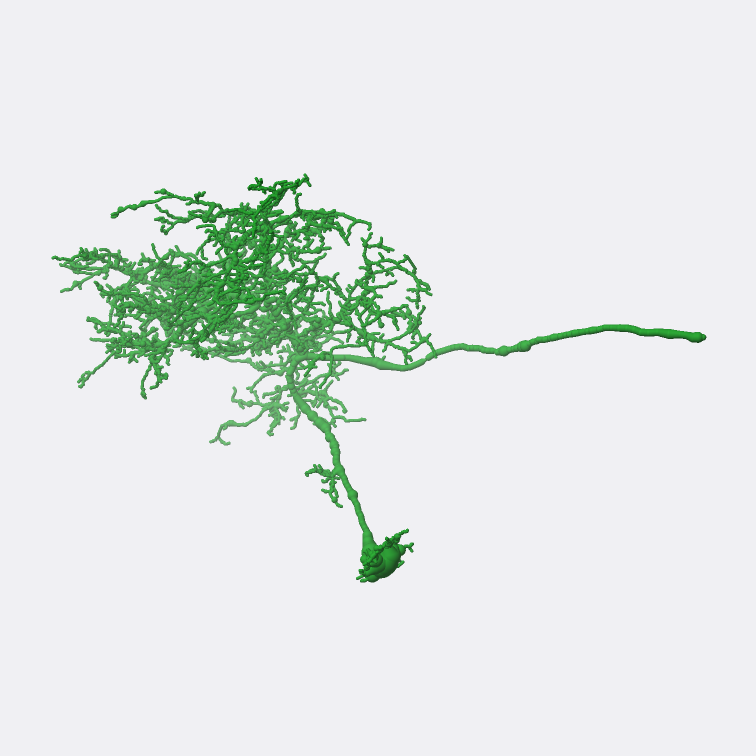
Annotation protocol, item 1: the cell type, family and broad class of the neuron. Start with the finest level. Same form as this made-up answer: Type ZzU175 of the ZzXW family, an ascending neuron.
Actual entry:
Type tp2 MN of hemilineage 16B, a motor neuron of the nerve cord.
